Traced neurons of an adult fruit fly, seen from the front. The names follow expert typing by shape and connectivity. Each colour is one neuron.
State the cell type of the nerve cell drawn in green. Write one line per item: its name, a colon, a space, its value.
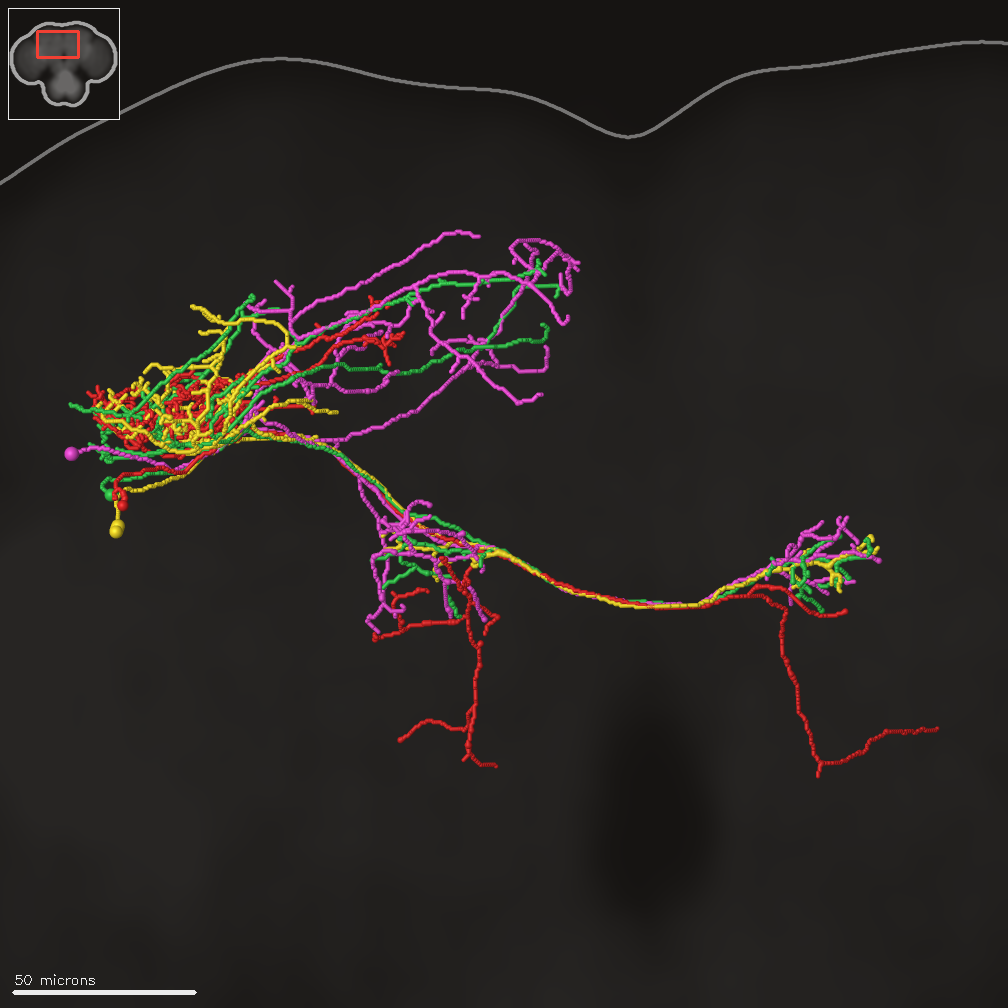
cell type: AOTU004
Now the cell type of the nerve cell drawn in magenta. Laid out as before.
cell type: CB2981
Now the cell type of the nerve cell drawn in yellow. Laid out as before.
cell type: CB0361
